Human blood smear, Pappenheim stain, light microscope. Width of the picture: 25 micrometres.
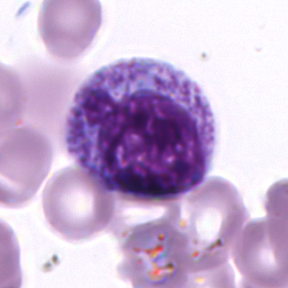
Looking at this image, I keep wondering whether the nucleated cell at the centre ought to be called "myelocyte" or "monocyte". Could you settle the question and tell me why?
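This is a myelocyte.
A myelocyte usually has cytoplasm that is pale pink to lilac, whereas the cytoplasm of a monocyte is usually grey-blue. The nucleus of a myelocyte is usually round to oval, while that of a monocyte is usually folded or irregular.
Here the nucleus fills most of the cell and lies toward the lower right, its chromatin dark purple and clumped with lighter gaps between the clumps. The cytoplasm forms a rim widest on the upper-left side of the nucleus and is crowded with many small dark purple granules.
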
